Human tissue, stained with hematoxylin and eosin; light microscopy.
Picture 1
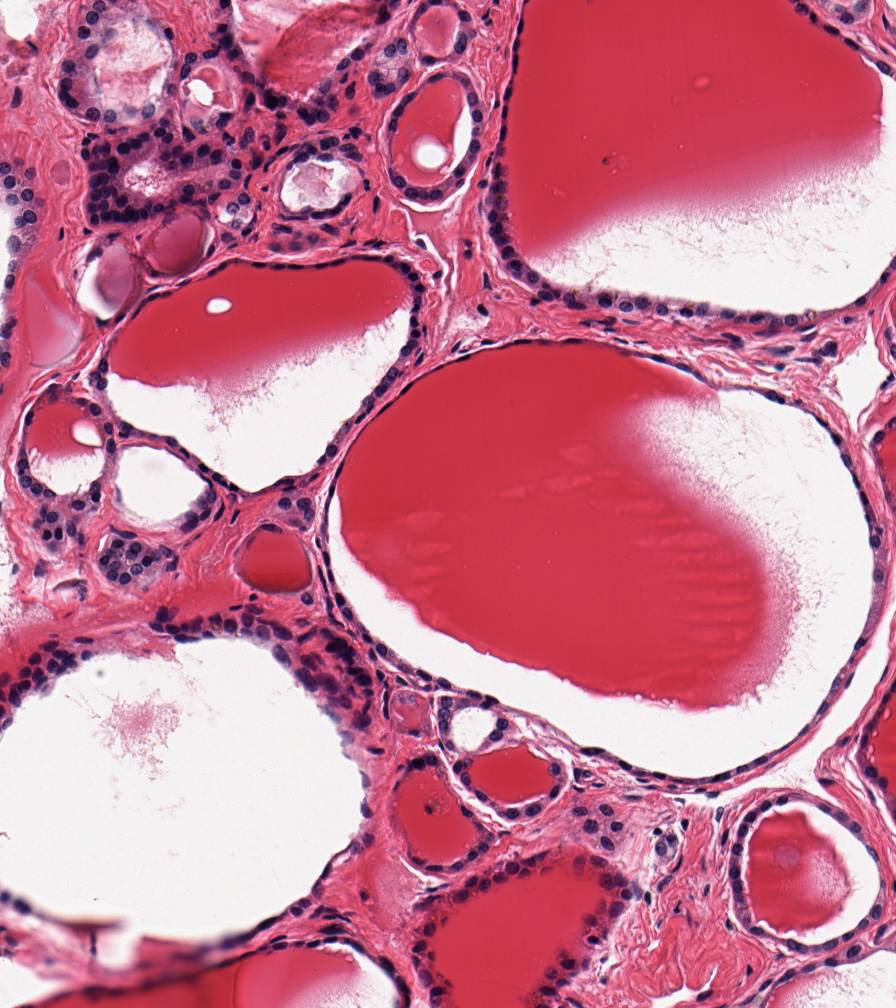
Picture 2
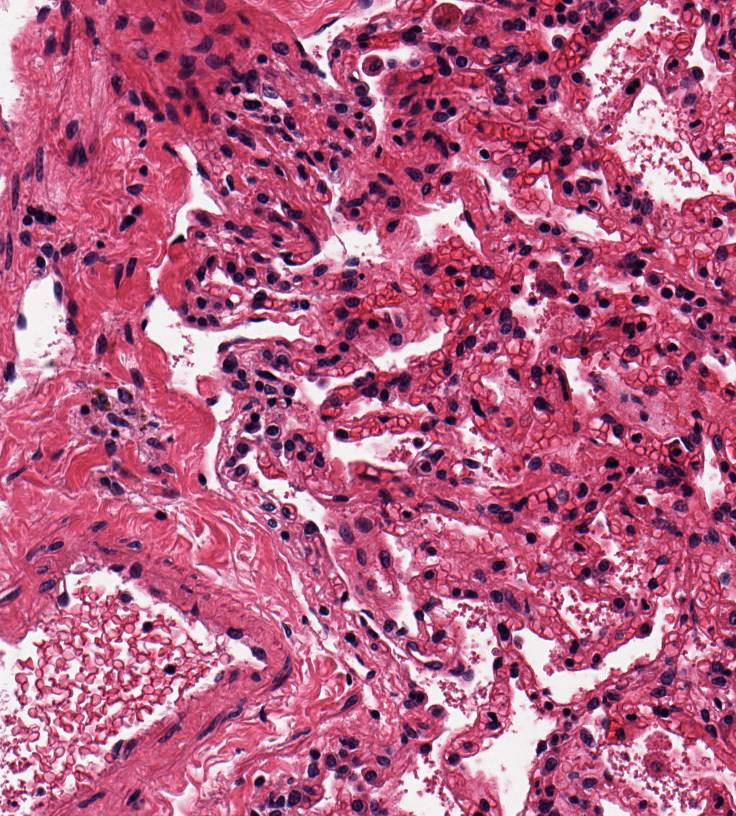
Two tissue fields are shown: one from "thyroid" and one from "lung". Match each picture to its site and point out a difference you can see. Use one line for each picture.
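The field in picture 1 comes from the thyroid. The field is made of rounded follicles of very unequal size, with the largest in the centre and upper right and smaller ones clustered at the upper left.
The field in picture 2 comes from the lung. No cartilage, glands or fat cells are present in the field.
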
